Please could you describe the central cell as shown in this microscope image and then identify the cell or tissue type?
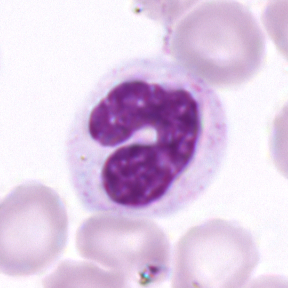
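Working through the features in order: no nucleoli are visible in the nucleus; the cytoplasm is pale pinkish-lilac; fine, sparse pink-violet granules are scattered through it; and it holds no vacuoles. This is a band neutrophil.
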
